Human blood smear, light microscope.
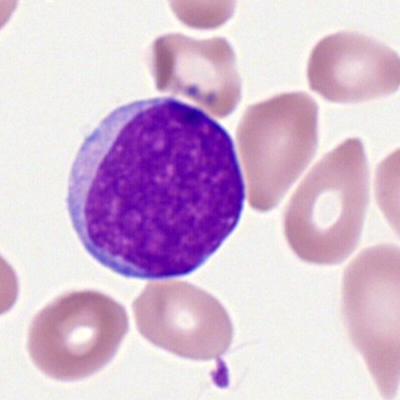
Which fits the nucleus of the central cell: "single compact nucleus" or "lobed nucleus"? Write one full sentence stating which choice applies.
What its nucleus forms is one compact round, oval or kidney-shaped mass.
